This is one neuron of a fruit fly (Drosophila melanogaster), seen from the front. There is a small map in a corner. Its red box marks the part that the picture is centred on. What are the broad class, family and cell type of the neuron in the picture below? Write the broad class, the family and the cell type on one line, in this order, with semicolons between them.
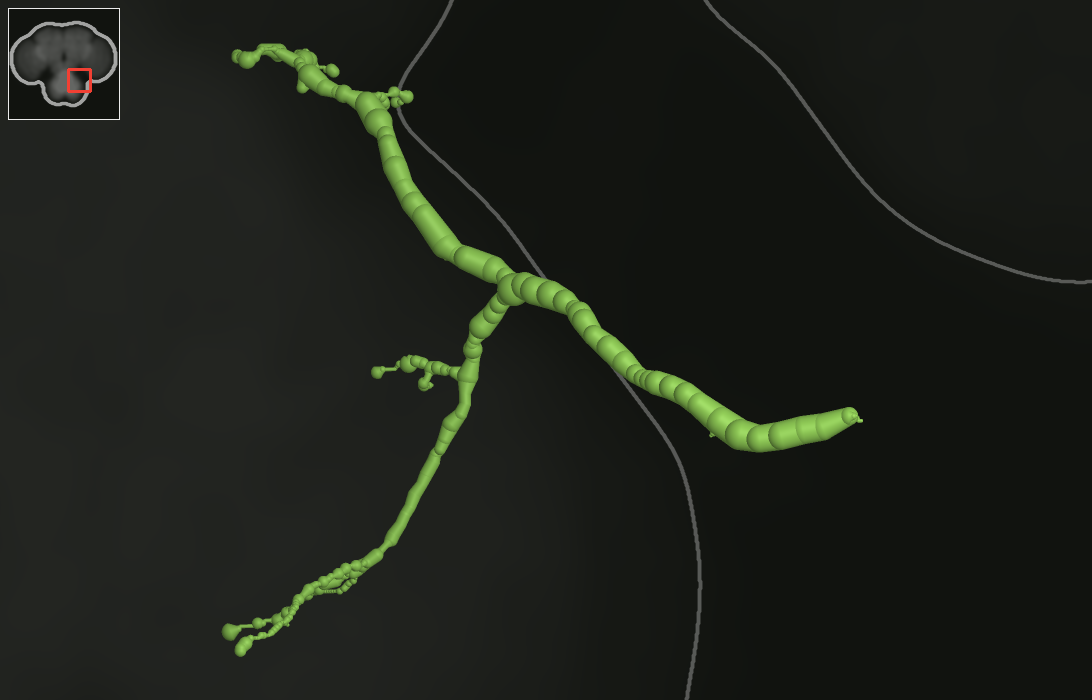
sensory neuron entering the nerve cord; class mechanosensory proprioceptive; SNpp27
